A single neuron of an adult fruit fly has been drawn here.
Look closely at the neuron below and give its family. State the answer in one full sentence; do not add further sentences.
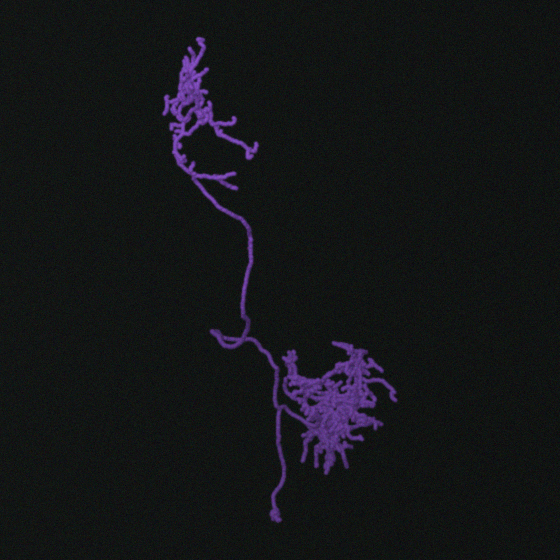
For family, the neuron is given as hemilineage 06B.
